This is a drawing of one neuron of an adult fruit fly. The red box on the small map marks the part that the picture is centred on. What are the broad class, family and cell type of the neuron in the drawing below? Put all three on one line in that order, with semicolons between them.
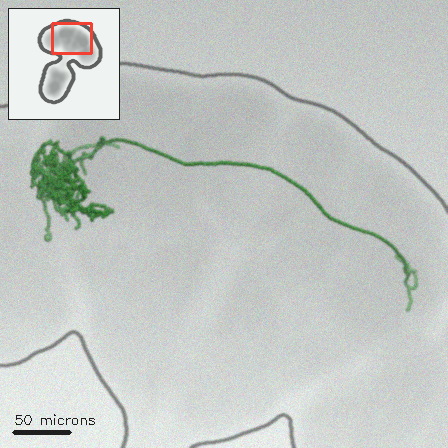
central-brain intrinsic neuron; hemilineage VLPl&p1_lateral; AVLP325_b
